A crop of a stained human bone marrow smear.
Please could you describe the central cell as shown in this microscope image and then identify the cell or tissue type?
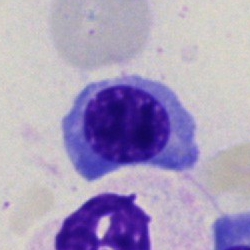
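Coarse clumps of dark chromatin are separated by paler spots. Blue-staining cytoplasm forms a band surrounding the nucleus on all sides. The cell outline is irregular and angular, not smoothly round. An erythroblast is shown.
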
